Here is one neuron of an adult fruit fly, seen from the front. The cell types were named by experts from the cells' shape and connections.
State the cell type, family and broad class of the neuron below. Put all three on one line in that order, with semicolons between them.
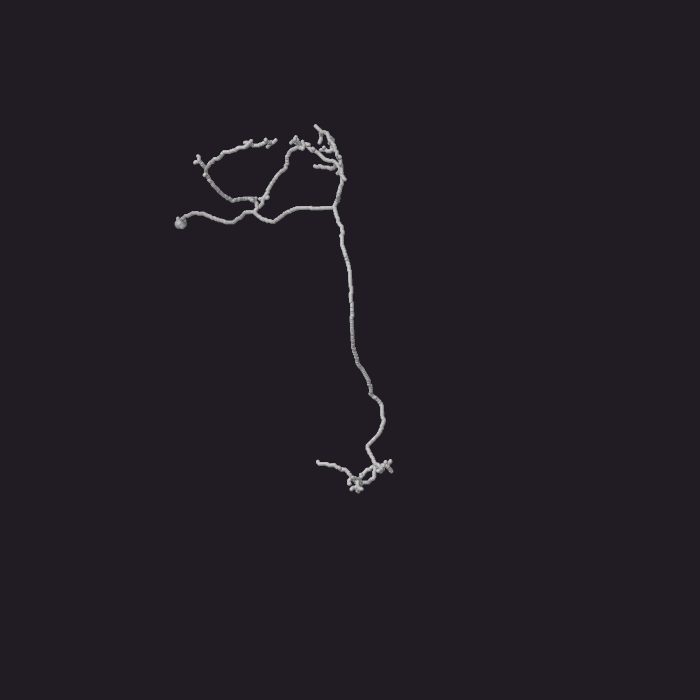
SMP262; hemilineage SMPpv2_dorsal; central-brain intrinsic neuron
